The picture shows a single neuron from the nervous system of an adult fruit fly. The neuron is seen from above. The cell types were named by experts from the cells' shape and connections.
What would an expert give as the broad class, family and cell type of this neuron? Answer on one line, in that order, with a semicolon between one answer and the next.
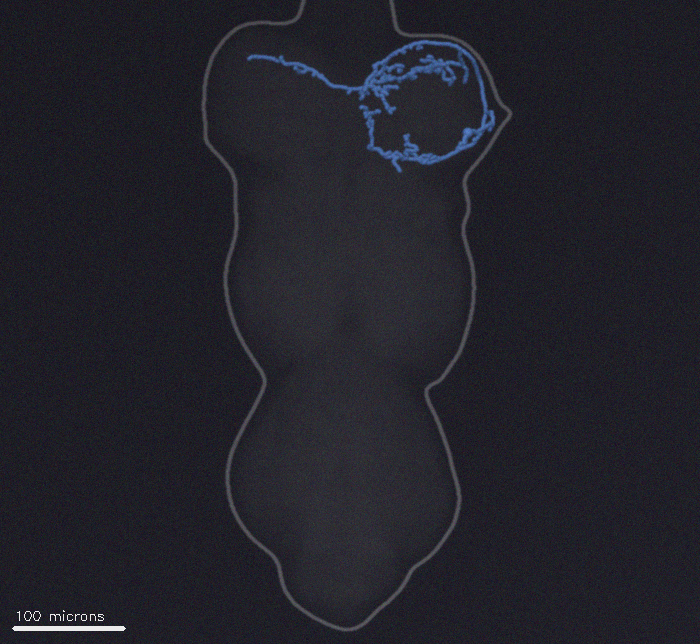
nerve-cord intrinsic neuron; hemilineage 19A; IN19A082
